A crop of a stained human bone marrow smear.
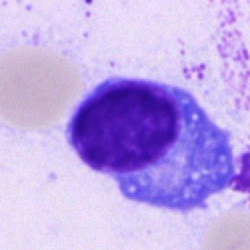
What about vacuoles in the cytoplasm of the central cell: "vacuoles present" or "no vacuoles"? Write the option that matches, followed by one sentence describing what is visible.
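Vacuoles present. The cytoplasm holds several small clear vacuoles.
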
